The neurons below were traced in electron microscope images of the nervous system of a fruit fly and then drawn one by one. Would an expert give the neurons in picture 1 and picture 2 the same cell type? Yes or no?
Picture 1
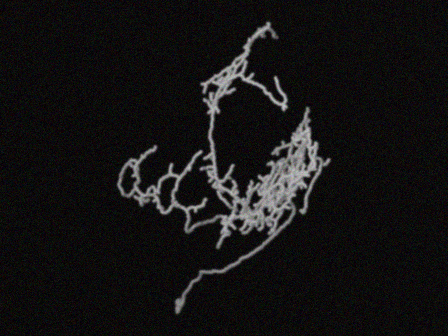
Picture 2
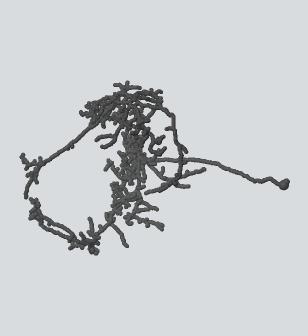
no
